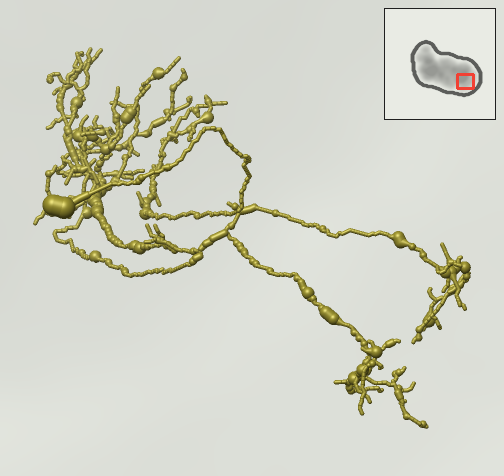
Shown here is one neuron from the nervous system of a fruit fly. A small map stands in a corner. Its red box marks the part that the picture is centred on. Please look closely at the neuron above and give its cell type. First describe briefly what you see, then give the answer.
The cell body can be seen on the left of the picture. Dozens of branch ends can be seen. Its broad class is optic-lobe intrinsic neuron. It is of cell type Y14.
